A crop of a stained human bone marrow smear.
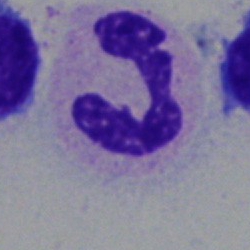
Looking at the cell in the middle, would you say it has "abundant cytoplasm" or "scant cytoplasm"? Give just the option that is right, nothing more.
Abundant cytoplasm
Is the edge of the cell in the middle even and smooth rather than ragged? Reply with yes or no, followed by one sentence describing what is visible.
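Yes. The cell outline is round and smooth.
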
